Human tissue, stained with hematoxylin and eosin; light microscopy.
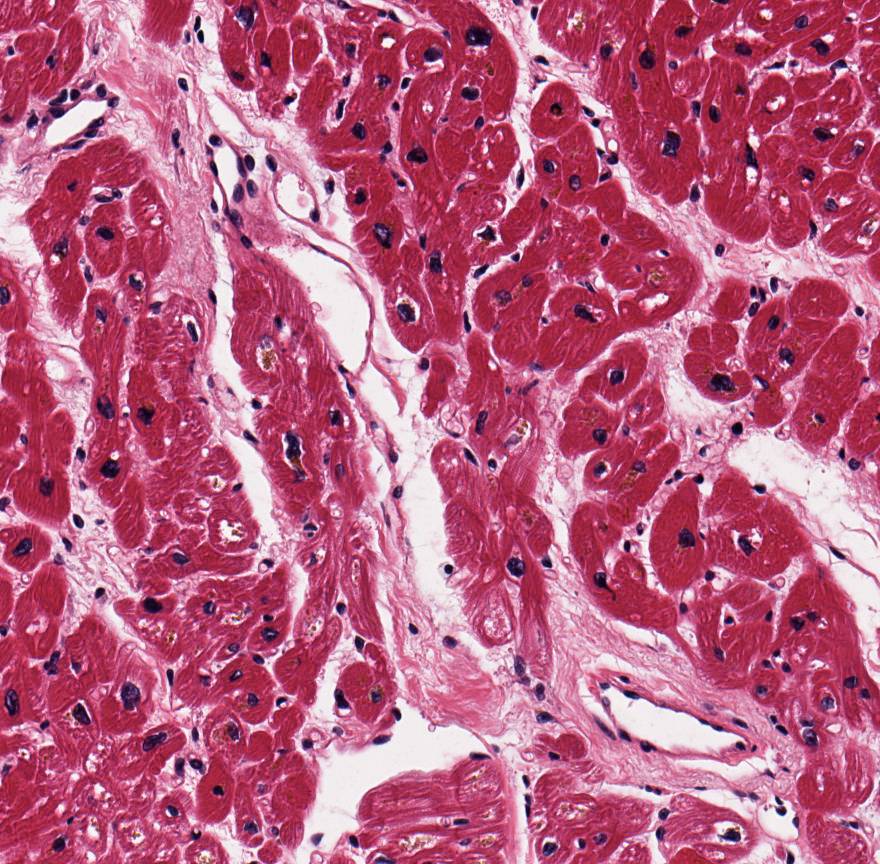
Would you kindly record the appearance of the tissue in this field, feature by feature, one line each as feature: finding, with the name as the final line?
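Arrangement: muscle fibres in groups, mostly cut across or obliquely, parted by paler connective tissue bands.
Cytoplasm: stained deep red.
Granules: small, yellow-brown, beside the nucleus in many fibres.
Around the nucleus: a pale cleared zone in some fibres.
Name: left ventricle of the heart.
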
